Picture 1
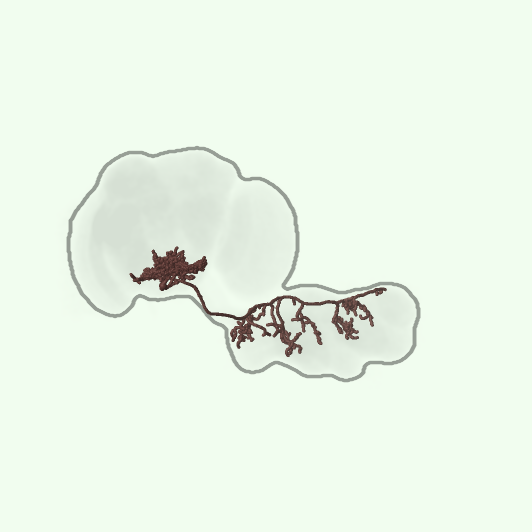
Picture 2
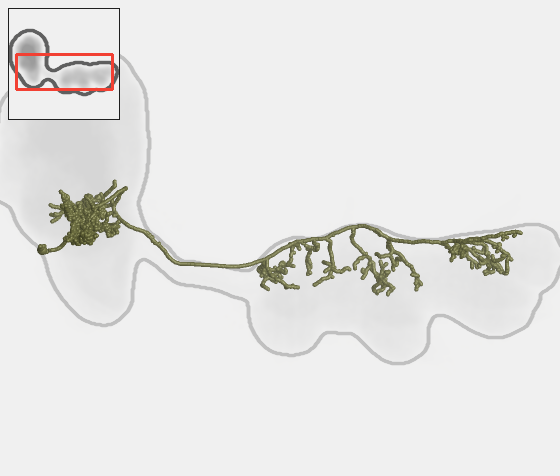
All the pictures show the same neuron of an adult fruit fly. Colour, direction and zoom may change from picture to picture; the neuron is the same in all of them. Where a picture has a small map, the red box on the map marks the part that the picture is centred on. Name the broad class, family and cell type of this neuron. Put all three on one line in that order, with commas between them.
descending neuron, hemilineage MX3, DNg74_b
